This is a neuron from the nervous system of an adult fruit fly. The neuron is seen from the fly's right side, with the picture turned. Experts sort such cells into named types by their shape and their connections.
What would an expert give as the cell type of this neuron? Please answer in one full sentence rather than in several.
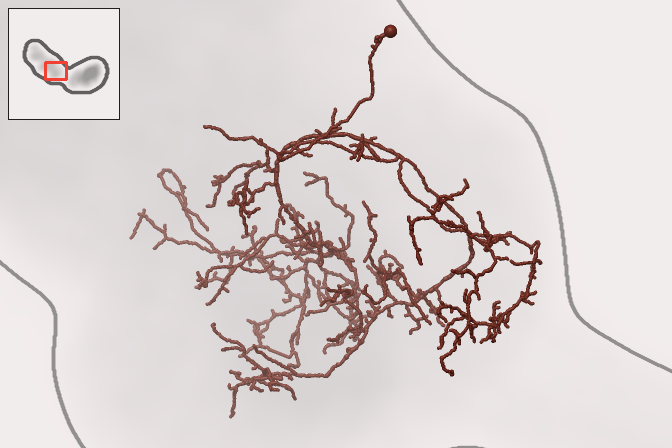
To the cell type IN03A028 belongs this neuron.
